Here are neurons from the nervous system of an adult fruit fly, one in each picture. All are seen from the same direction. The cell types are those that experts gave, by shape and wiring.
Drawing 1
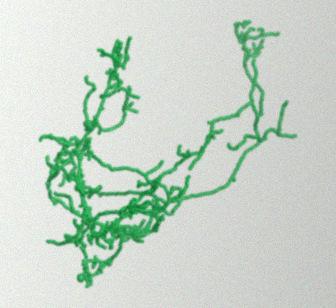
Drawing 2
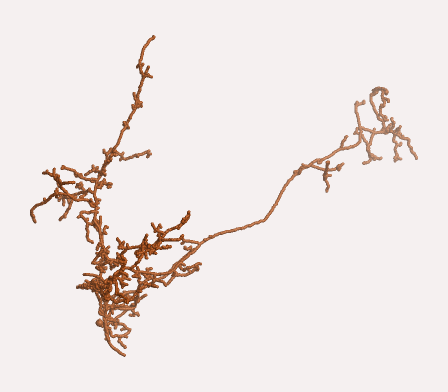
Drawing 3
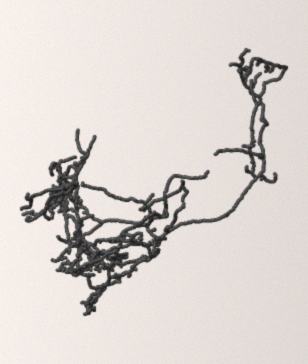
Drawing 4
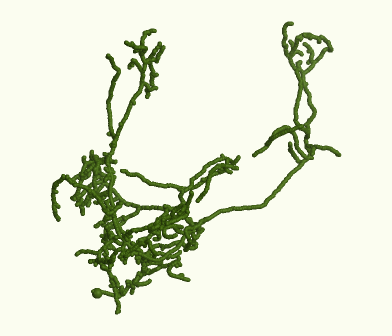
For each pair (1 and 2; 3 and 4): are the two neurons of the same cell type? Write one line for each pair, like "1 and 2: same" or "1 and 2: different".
1 and 2: different
3 and 4: same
